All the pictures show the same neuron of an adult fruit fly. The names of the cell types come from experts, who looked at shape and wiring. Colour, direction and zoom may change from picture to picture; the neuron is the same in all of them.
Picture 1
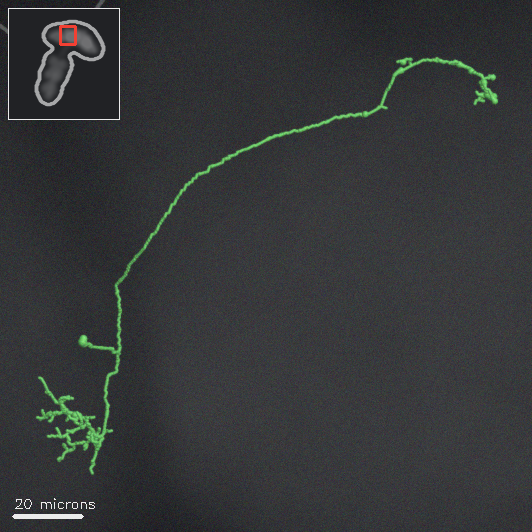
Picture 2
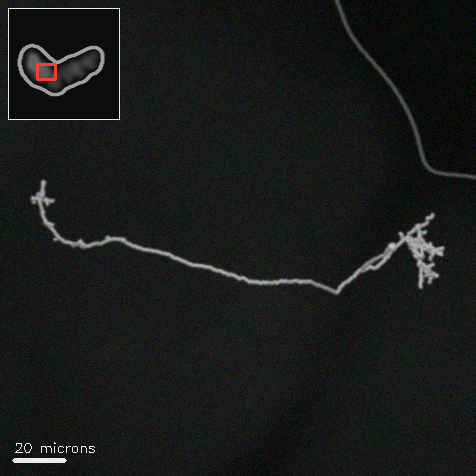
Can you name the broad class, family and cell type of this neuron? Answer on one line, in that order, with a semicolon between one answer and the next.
visual projection neuron; hemilineage VPNd2; LC10c-1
